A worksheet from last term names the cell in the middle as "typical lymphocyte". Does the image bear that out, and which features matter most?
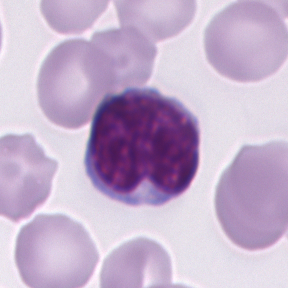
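Roughly round cell; nucleus about 80% of cell area. Notch in the lower nuclear edge, faint groove running up from it. Chromatin dark purple, coarsely clumped; small reddish-purple dots over the nucleus. No cytoplasmic vacuoles.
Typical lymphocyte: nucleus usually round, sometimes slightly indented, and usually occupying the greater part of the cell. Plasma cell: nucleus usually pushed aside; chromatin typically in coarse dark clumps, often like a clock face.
Notch and 80% fill speak for typical lymphocyte and against plasma cell; coarse clumping alone matches plasma cell. Verdict: typical lymphocyte fits.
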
